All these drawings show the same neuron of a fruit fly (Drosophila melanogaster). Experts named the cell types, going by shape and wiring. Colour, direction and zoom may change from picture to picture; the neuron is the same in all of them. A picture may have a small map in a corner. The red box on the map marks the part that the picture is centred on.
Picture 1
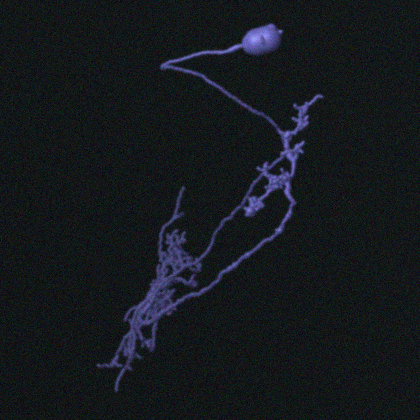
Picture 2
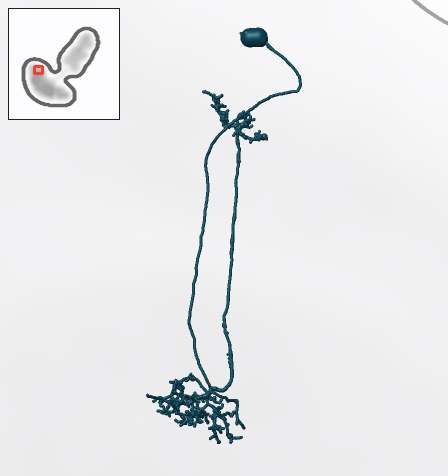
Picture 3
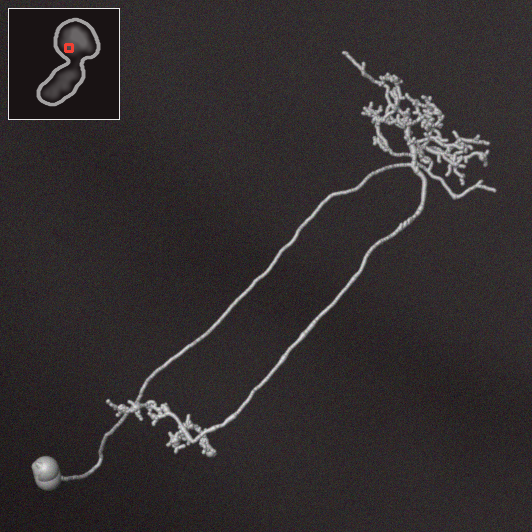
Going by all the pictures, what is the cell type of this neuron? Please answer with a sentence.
The cell type is T5a.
